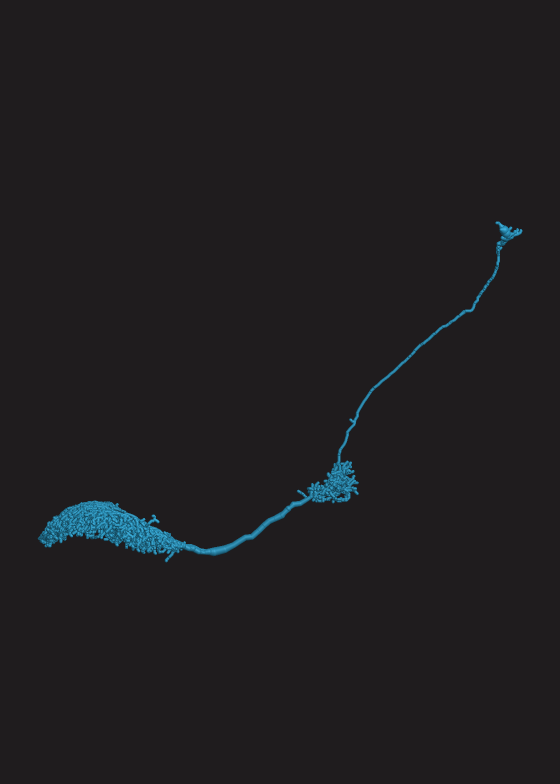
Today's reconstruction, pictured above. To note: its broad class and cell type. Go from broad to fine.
visual centrifugal neuron; DCH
